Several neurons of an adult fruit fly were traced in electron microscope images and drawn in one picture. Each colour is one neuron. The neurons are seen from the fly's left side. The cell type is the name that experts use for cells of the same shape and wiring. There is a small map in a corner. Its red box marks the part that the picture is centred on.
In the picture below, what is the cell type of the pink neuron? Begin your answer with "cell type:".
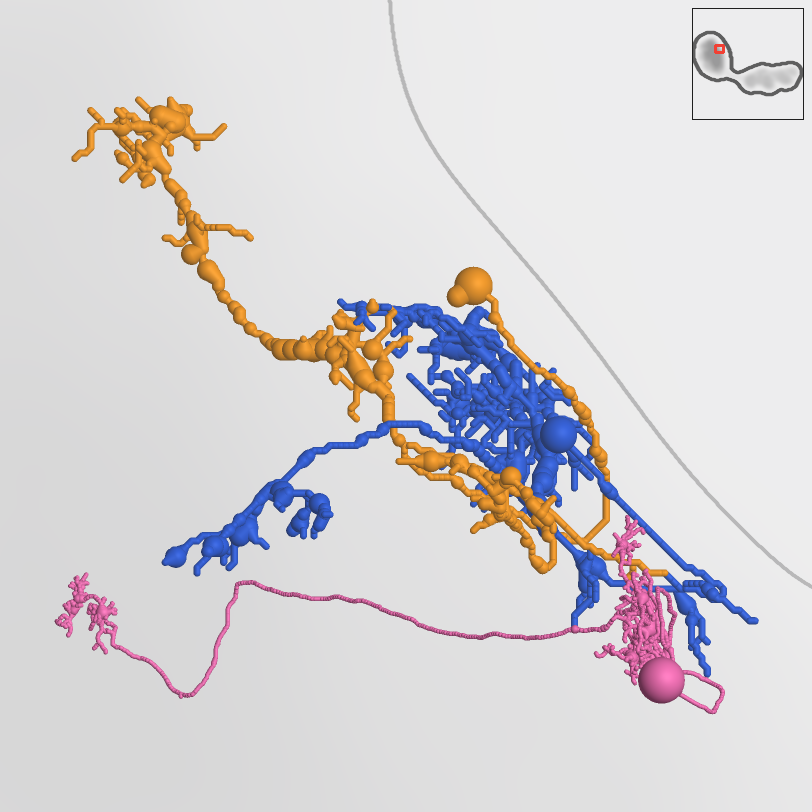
cell type: T3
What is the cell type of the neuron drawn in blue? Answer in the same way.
cell type: Y3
